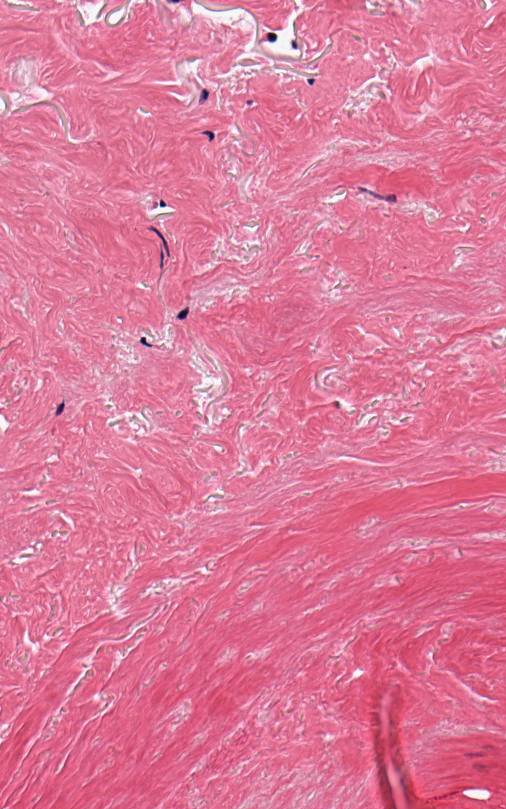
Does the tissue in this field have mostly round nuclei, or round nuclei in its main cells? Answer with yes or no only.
No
